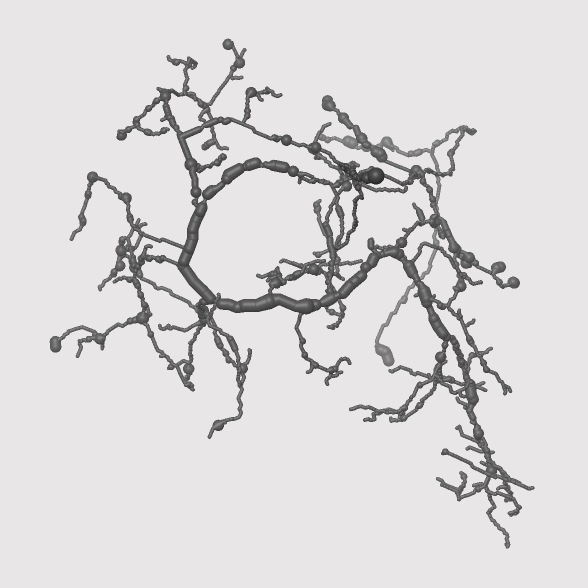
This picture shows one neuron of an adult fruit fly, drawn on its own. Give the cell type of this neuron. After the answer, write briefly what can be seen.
The cell type is IN16B075. It is a nerve-cord intrinsic neuron. The picture shows dozens of branch ends. In this view it is about as wide as it is tall.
